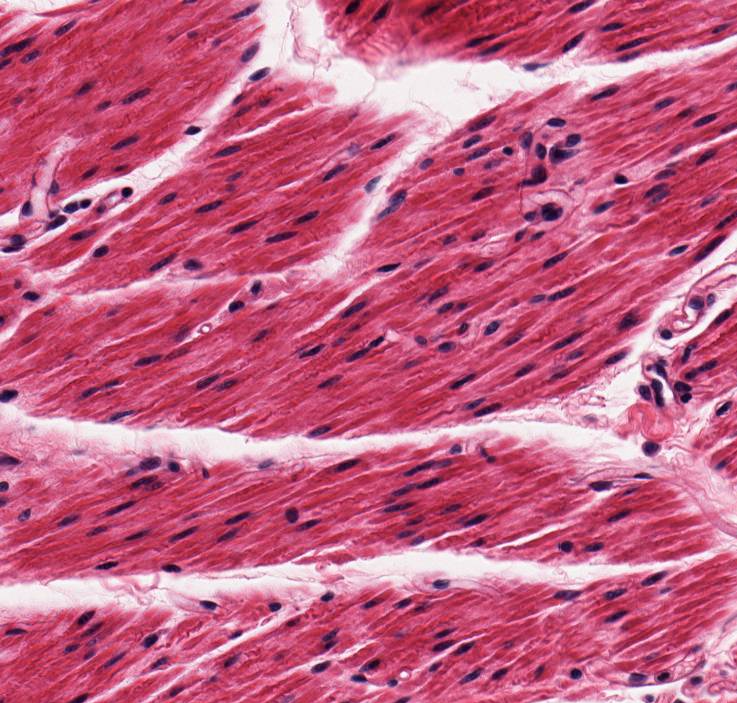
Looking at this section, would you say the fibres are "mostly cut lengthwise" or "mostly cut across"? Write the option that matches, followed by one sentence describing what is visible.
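Mostly cut lengthwise. The fibre cytoplasm is deeply eosinophilic and finely streaked along the length of the fibres.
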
